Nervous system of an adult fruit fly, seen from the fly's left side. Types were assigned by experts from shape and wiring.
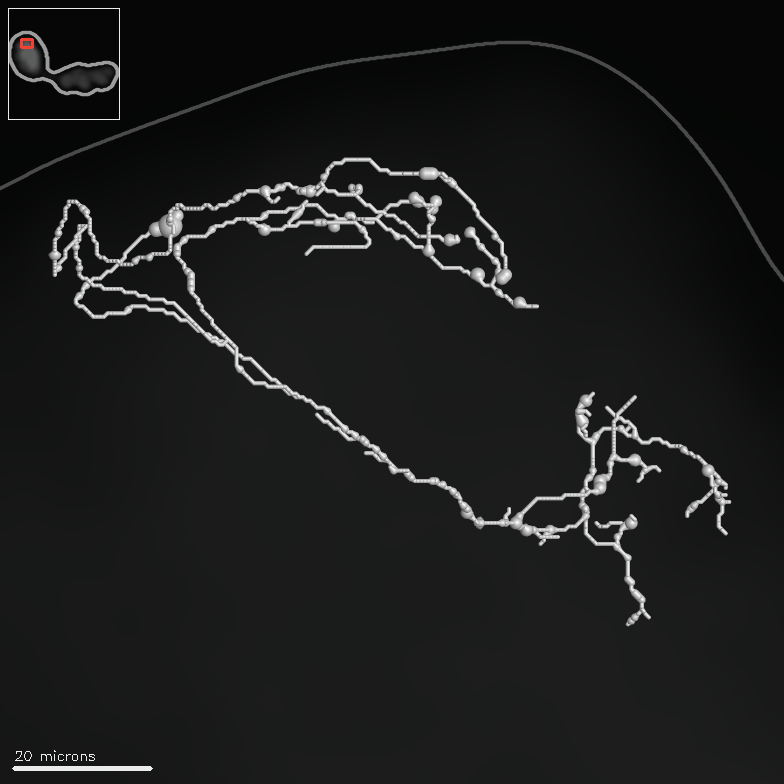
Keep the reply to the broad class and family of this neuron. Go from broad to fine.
central-brain intrinsic neuron; hemilineage LHd1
